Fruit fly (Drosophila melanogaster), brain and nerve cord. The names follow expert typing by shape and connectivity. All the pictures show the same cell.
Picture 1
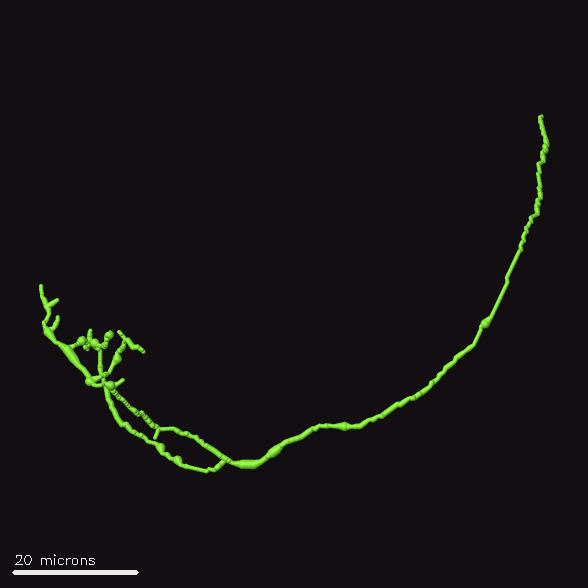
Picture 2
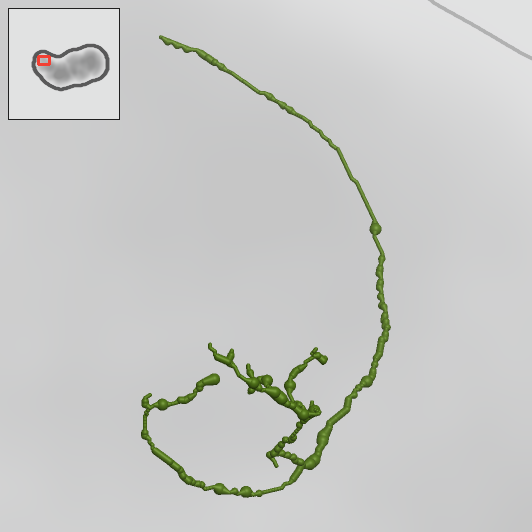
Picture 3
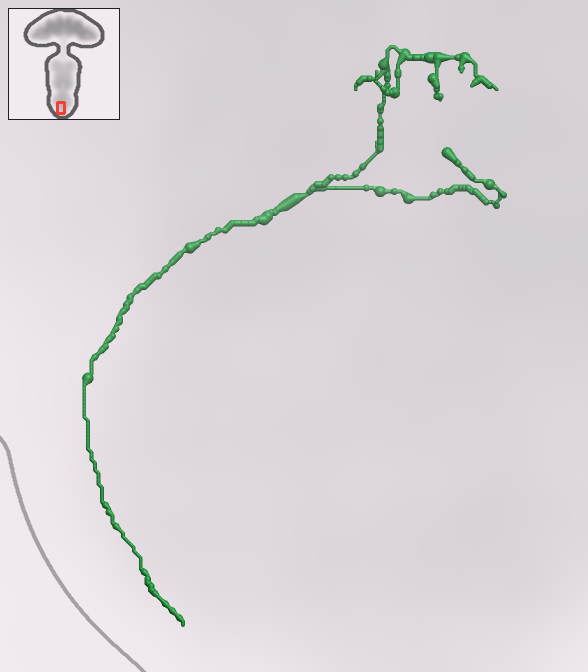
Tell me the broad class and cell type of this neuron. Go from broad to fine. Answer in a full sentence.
A sensory neuron entering the nerve cord, type SNxx04.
